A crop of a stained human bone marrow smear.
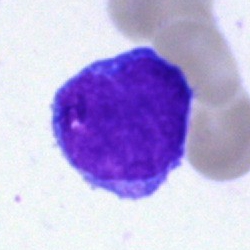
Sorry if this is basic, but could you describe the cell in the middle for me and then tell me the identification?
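The outline of the cell is roughly round, with a few blunt corners. Nearly the whole cell is filled by the nucleus. Its chromatin is deep purple and fairly even, without large dark clumps. The cytoplasm forms a thin blue rim, widest along the lower edge. The cell is a blast.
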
